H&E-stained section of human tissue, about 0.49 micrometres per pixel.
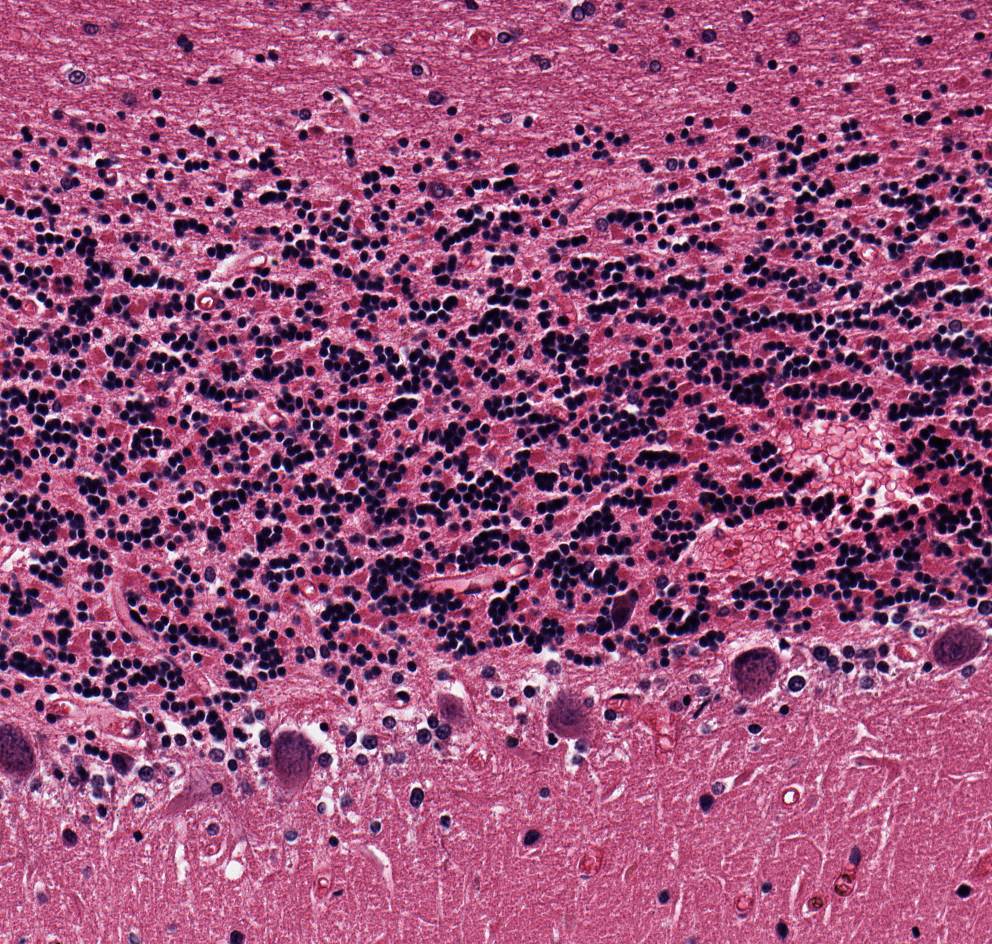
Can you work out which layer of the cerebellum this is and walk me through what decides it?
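Granular layer. Broad horizontal band of densely packed small, round, dark granule cell nuclei, scant cytoplasm, across mid-field; paler pink, cell-poor zones above and below. Nuclei in irregular clusters between small pink cell-free islands.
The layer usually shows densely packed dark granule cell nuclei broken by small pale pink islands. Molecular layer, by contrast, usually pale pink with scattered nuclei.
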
